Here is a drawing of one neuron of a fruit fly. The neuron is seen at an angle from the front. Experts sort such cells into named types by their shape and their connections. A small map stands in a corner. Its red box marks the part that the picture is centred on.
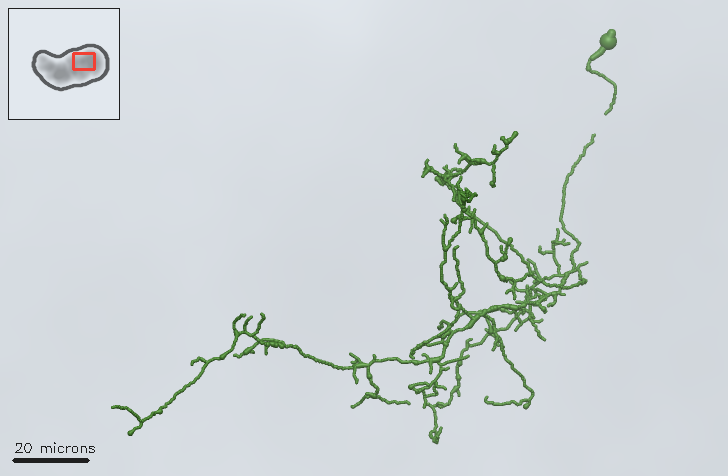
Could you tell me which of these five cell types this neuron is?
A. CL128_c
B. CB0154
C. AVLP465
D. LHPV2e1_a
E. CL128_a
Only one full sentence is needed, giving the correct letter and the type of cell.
The neuron is a member of cell type CL128_c, given in option A.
